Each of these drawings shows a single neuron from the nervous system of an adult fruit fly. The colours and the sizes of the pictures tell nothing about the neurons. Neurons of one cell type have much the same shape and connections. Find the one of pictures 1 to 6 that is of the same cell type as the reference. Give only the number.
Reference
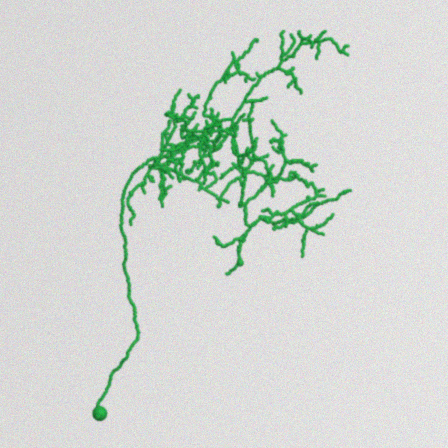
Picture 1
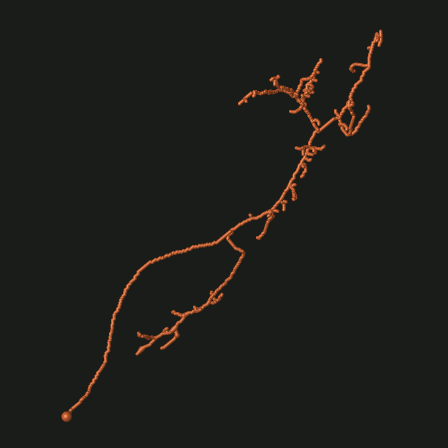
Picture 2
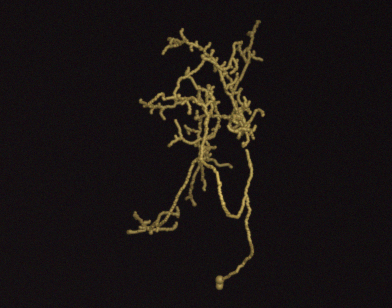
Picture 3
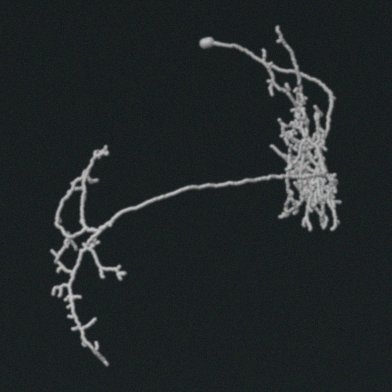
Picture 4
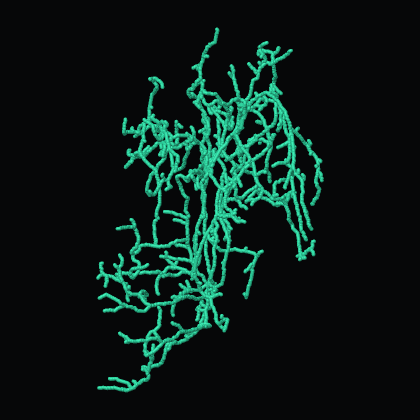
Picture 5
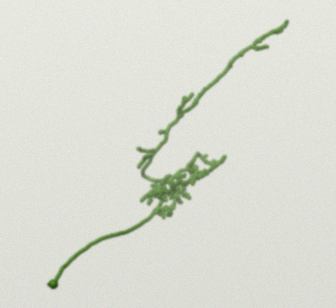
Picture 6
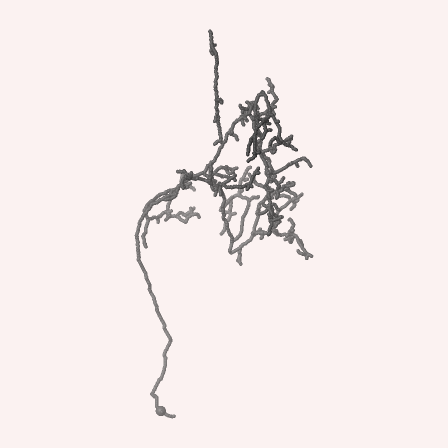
6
